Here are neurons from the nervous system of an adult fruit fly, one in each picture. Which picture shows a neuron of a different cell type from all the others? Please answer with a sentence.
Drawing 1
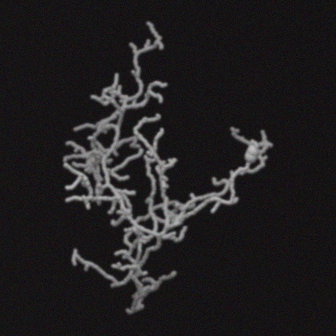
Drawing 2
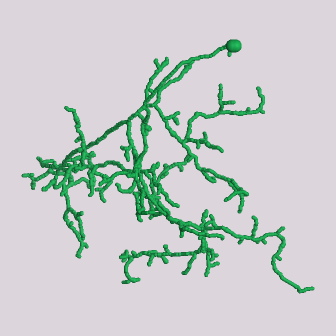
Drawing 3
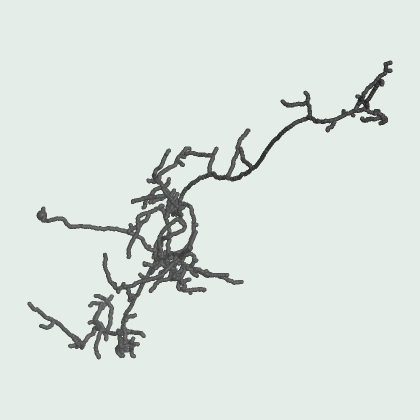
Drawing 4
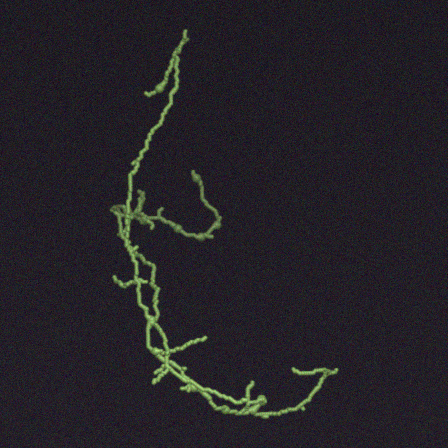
The neuron in drawing 3 is of another cell type than the rest.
